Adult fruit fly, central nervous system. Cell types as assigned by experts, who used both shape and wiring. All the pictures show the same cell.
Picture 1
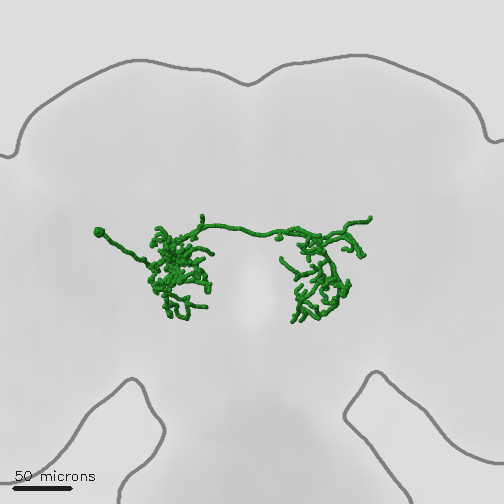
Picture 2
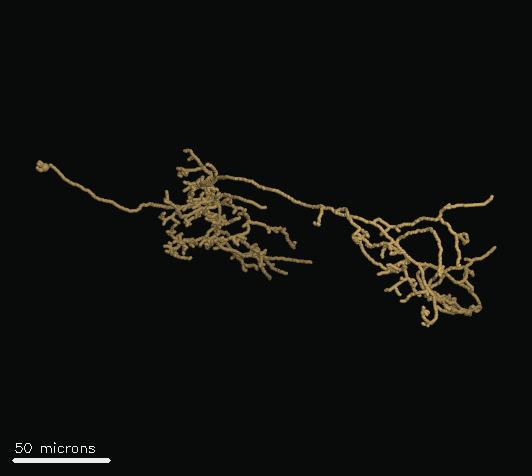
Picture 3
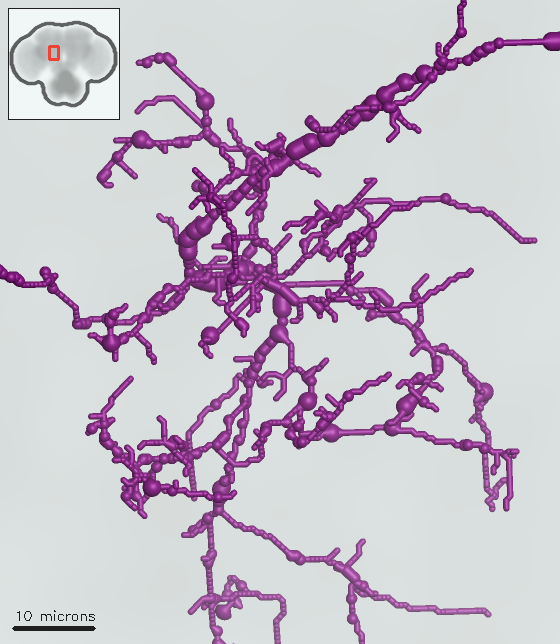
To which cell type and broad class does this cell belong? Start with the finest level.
LAL117; central-brain intrinsic neuron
